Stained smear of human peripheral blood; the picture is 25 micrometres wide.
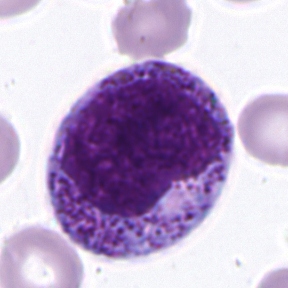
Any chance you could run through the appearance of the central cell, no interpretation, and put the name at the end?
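Along its lower edge, I notice, the nucleus has a shallow indentation. Most of the cytoplasm I can see sits below the nucleus, and it's crowded with dark purple granules. Some granules are scattered over the edges of the nucleus as well. The cell is a promyelocyte.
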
